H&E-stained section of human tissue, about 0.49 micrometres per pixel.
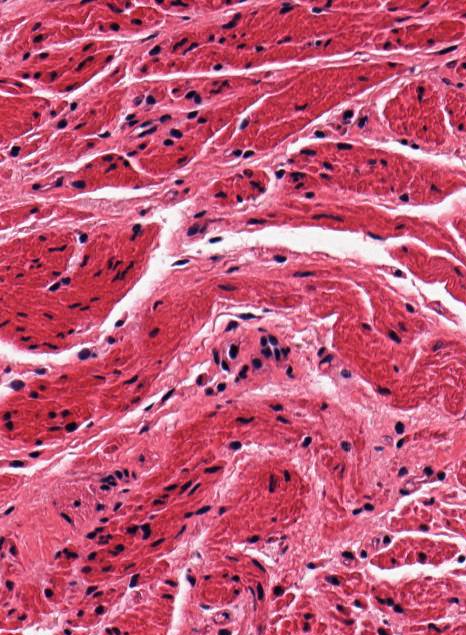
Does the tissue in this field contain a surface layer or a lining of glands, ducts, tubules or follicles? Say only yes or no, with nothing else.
No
